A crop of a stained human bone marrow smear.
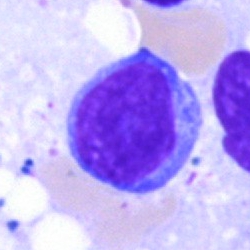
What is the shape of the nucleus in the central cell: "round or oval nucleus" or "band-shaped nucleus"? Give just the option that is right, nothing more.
Round or oval nucleus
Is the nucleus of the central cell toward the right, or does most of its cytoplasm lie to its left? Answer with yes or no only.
No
